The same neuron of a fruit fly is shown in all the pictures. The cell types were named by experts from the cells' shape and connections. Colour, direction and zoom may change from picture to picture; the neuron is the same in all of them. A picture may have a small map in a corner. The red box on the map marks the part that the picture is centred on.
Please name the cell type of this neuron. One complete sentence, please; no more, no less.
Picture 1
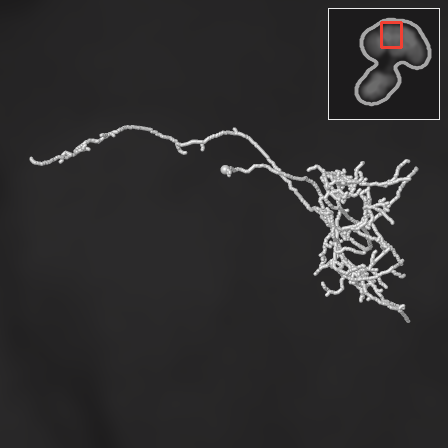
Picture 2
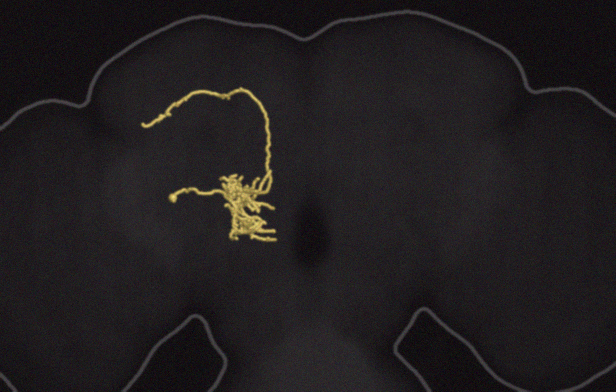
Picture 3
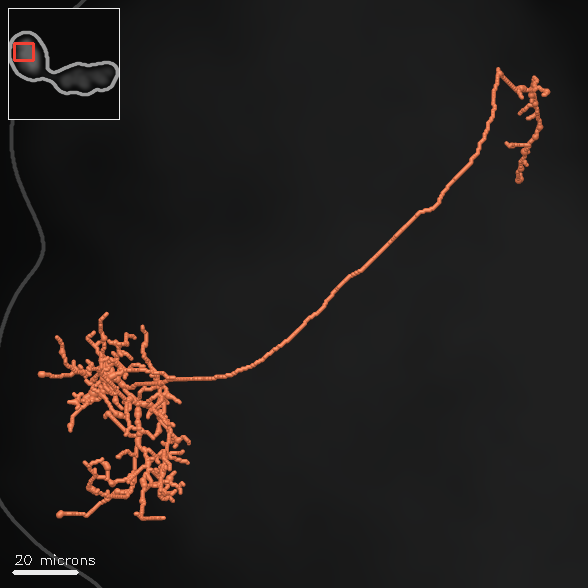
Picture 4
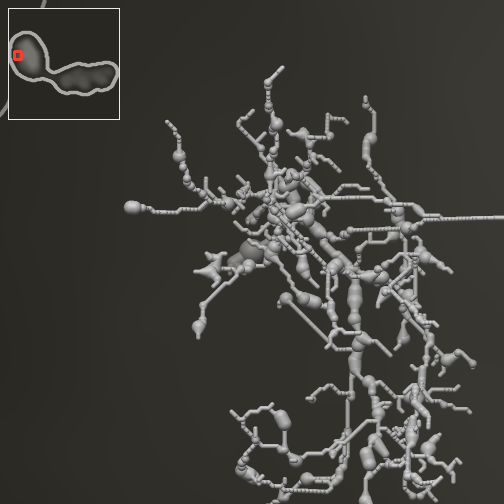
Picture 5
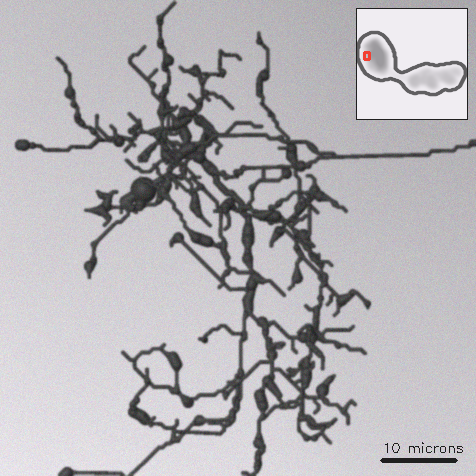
It is the cell type M_lPNm11D to which this neuron belongs.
